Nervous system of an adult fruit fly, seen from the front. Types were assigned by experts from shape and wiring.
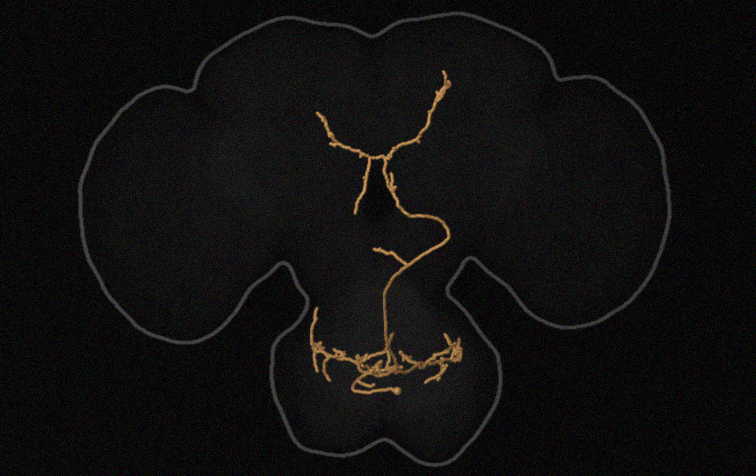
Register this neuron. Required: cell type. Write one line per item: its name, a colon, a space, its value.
cell type: AN08B084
